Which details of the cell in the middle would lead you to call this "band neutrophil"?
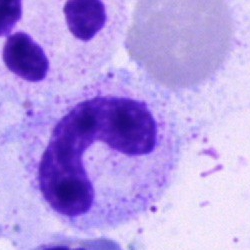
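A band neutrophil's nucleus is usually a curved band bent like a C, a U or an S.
First check: here the nucleus is a thick curved band bent into a C shape, which fits.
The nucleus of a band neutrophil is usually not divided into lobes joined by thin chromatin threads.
Second check: this nuclear band is not pinched into separate lobes by thin strands, which fits as well. Also noted: the chromatin is dark purple and coarsely clumped, and fine pinkish-violet granules are scattered through the cytoplasm.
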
